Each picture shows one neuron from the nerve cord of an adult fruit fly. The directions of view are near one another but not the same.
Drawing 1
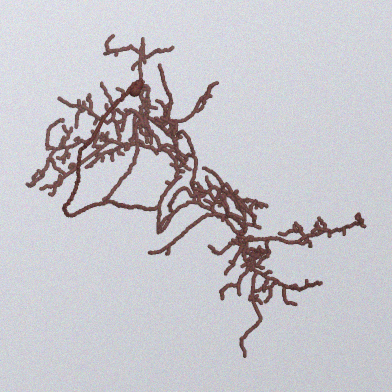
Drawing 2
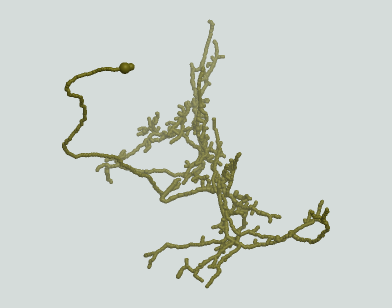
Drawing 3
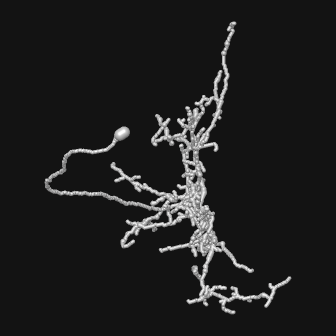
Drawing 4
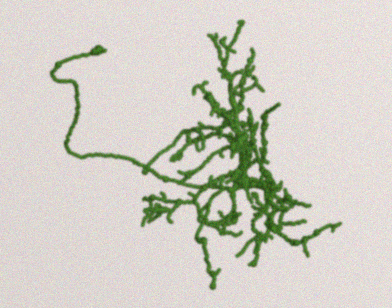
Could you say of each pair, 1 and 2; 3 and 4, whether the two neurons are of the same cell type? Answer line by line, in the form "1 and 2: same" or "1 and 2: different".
1 and 2: same
3 and 4: same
